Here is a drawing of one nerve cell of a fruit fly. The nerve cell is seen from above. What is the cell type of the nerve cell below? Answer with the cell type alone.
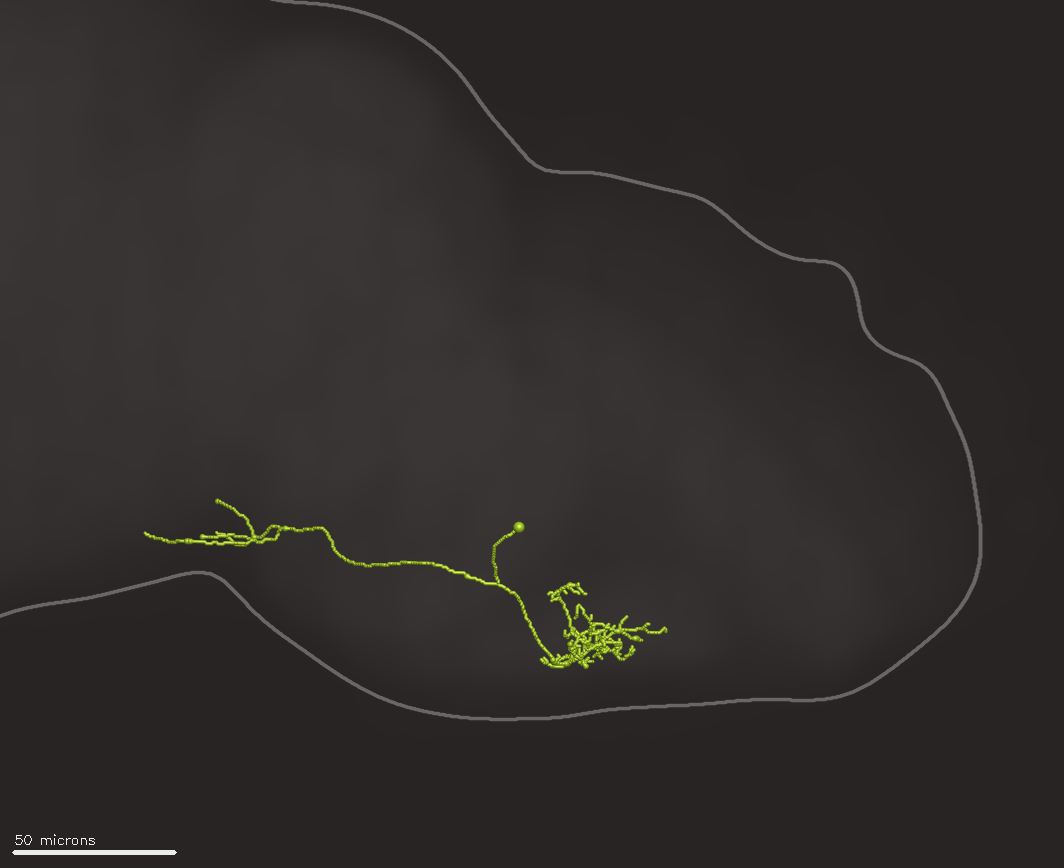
LPT100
